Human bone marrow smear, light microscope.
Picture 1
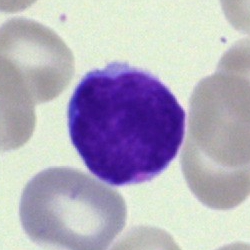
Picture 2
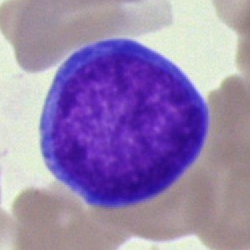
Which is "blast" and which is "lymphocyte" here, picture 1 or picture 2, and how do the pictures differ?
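Picture 1 shows the lymphocyte, and picture 2 shows the blast. Start with the edges: the lymphocyte is roughly round but has a slightly uneven margin, while the blast's roughly round outline has a smooth edge. In the lymphocyte, the nucleus takes up nearly the whole cell, and its chromatin is dense and dark purple. In the blast, a thin rim of deep blue cytoplasm surrounds the nucleus, with no granules in it. Neither cell shows any vacuoles.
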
